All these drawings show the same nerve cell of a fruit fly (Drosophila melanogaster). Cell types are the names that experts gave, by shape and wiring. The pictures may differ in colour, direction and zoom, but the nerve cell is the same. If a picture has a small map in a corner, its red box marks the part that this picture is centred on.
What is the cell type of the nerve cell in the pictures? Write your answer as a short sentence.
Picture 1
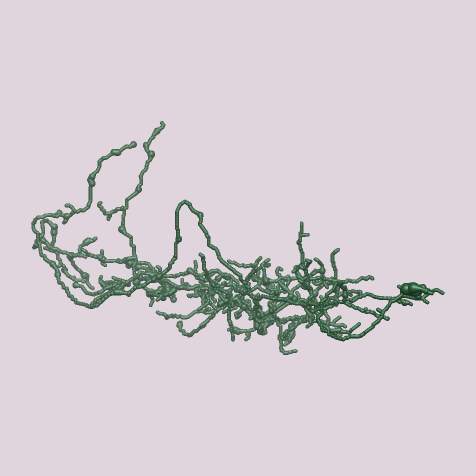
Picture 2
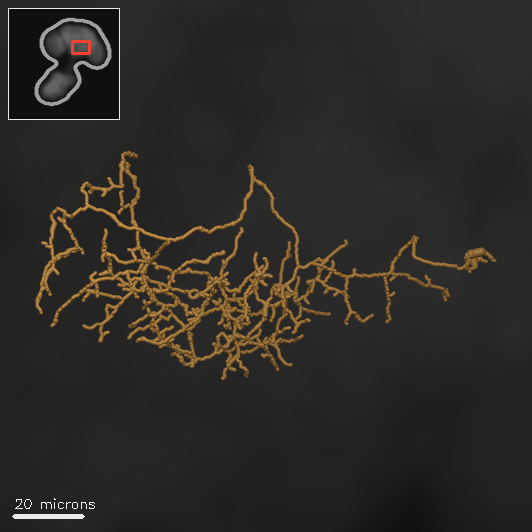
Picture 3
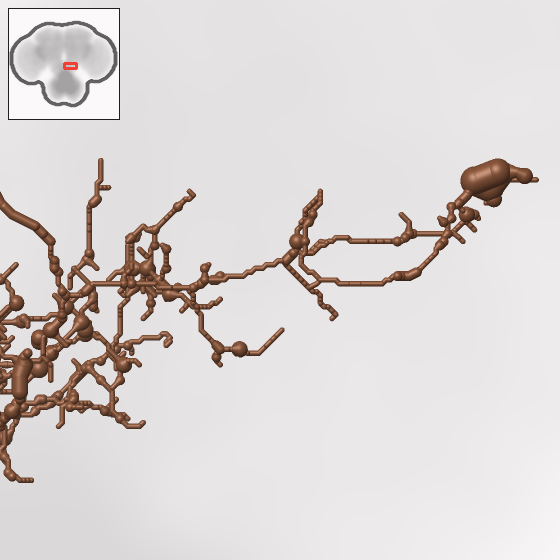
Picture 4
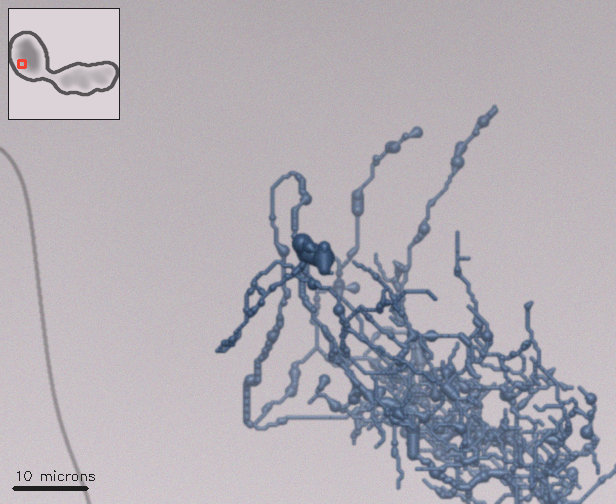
The cell type is GNG254.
